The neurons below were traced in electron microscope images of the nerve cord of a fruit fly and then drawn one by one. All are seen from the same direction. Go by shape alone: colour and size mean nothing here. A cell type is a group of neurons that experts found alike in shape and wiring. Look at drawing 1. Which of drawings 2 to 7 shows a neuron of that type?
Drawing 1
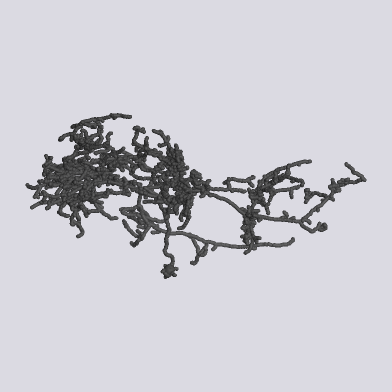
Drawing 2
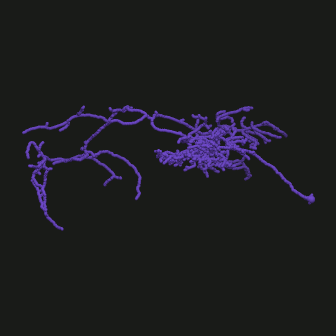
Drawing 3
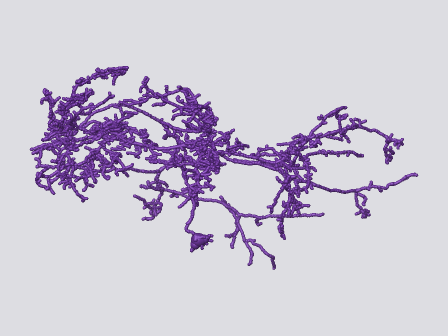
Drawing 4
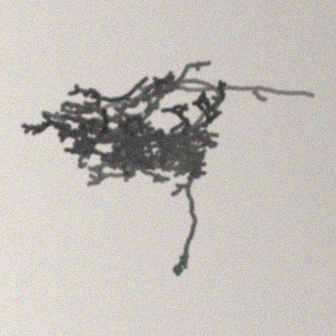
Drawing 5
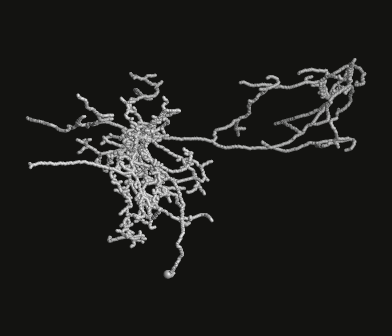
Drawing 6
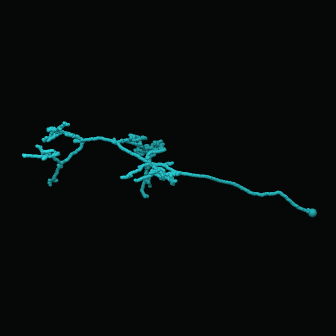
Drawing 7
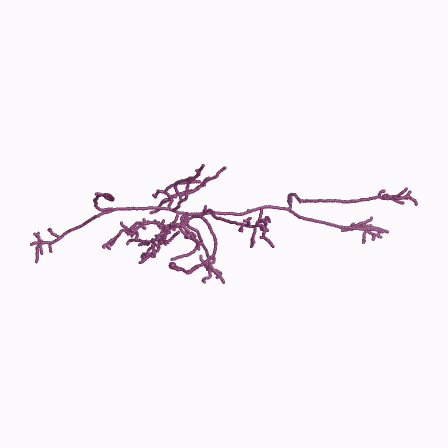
Drawing 3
